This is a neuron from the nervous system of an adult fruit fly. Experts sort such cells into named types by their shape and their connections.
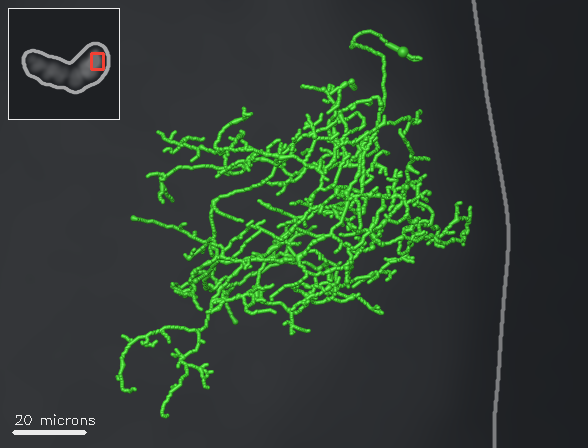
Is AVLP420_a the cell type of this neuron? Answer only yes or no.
no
